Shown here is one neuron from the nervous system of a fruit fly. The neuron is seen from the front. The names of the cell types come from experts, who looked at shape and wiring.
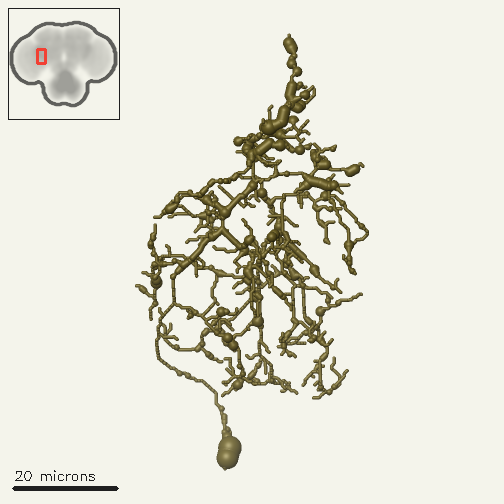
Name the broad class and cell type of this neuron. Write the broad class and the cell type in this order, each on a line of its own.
central-brain intrinsic neuron
AVLP365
